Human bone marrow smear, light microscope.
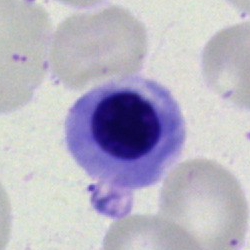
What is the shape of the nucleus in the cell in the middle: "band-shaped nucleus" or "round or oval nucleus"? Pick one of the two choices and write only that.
Round or oval nucleus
